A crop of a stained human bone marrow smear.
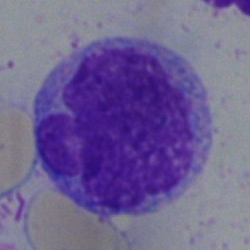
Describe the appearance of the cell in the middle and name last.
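Smooth and round, the outline encloses a cell mostly taken up by its nucleus. The chromatin is fine and lacy, dotted with many small pale spots. No coarse dark granules appear in the cytoplasm. The cell is a blast.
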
